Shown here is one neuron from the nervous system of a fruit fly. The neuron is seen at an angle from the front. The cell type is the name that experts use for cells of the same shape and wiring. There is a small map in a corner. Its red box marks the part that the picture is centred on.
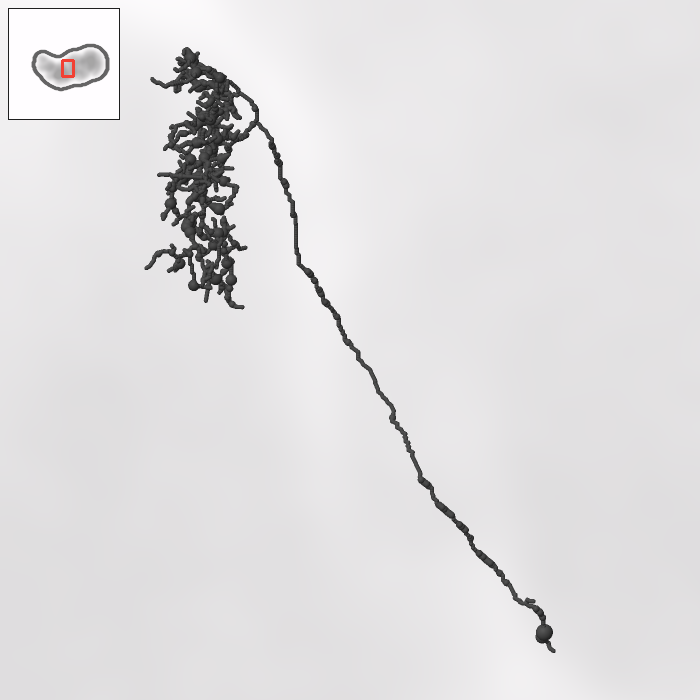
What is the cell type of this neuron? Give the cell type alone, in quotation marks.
"Li34a"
